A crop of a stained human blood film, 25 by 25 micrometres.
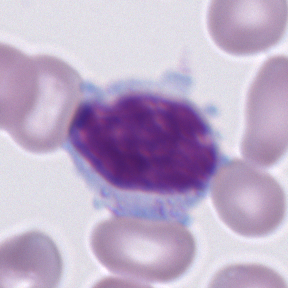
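Large granular lymphocyte. The nucleus, oval in outline and about 13 by 8 micrometres, fills most of the cell. Its chromatin is dark purple with a mottled, patchy texture. The cytoplasm is pale blue and forms its widest rim below the nucleus.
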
